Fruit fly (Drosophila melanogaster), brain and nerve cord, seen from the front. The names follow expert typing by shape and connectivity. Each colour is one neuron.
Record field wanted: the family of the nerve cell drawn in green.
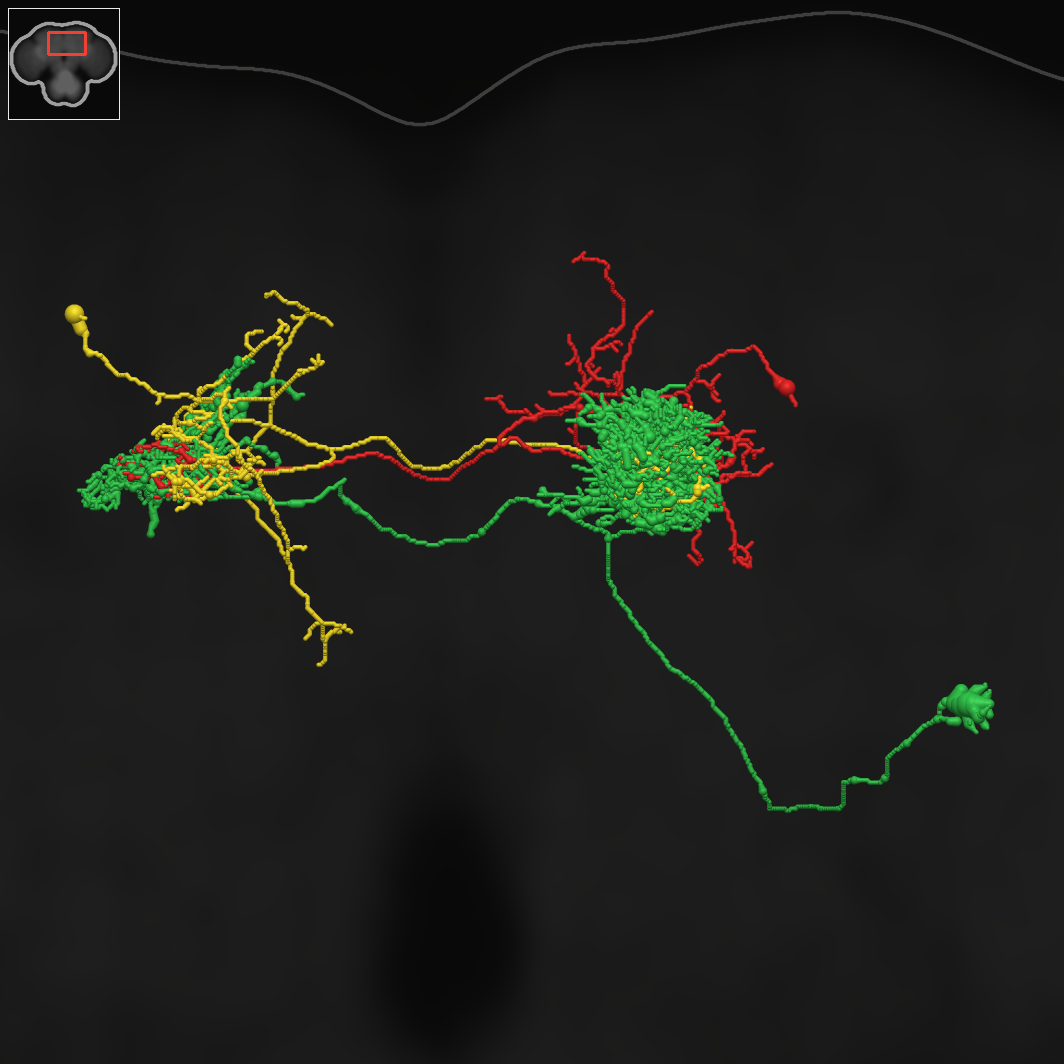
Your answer: MBON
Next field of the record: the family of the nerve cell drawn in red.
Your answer: class DAN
